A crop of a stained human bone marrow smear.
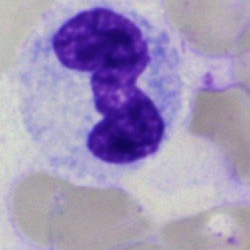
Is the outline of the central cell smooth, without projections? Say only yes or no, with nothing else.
Yes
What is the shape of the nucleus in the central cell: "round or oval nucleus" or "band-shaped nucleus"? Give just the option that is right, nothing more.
Band-shaped nucleus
